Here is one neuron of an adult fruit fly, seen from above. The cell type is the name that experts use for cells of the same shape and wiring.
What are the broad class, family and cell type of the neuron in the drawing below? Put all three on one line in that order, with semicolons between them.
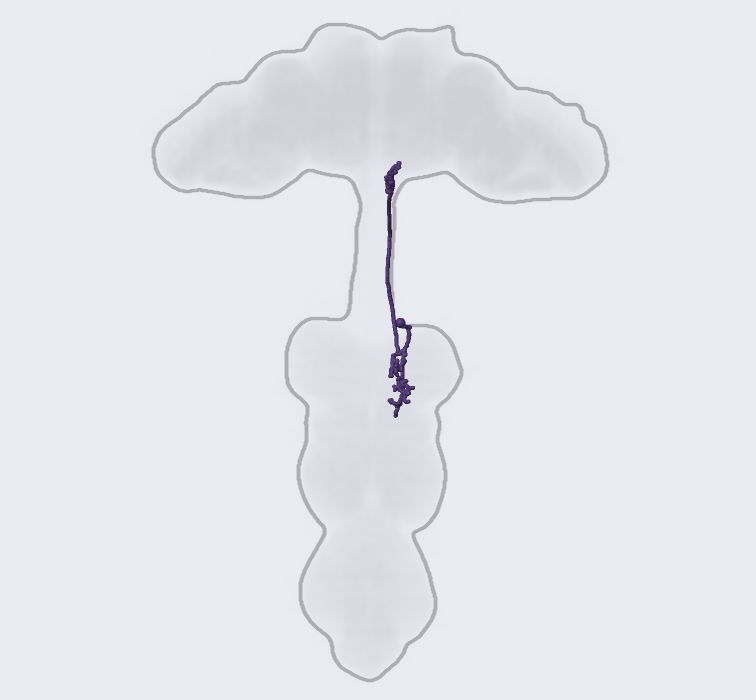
ascending neuron; hemilineage 16B; AN16B112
